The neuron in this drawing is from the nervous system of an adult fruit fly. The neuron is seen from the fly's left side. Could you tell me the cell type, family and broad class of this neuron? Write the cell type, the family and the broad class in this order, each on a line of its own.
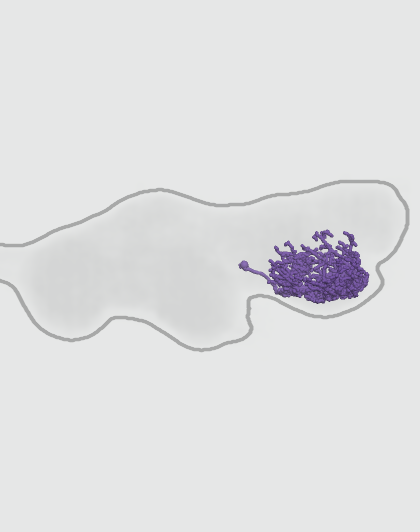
IN09B005
hemilineage 09B
nerve-cord intrinsic neuron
